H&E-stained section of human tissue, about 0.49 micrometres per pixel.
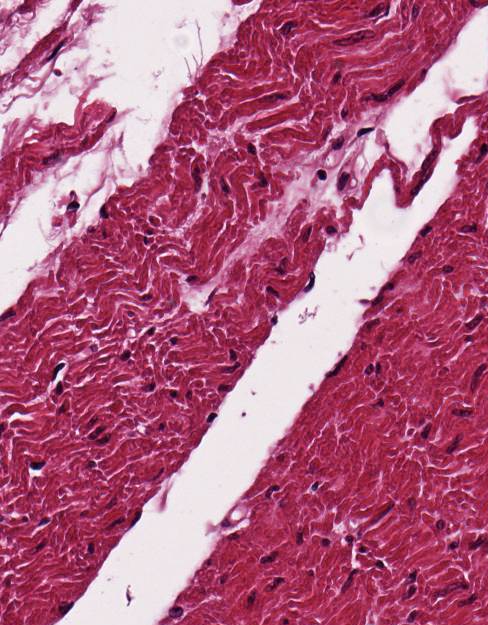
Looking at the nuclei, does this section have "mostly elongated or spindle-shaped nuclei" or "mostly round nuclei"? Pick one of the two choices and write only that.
Mostly elongated or spindle-shaped nuclei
